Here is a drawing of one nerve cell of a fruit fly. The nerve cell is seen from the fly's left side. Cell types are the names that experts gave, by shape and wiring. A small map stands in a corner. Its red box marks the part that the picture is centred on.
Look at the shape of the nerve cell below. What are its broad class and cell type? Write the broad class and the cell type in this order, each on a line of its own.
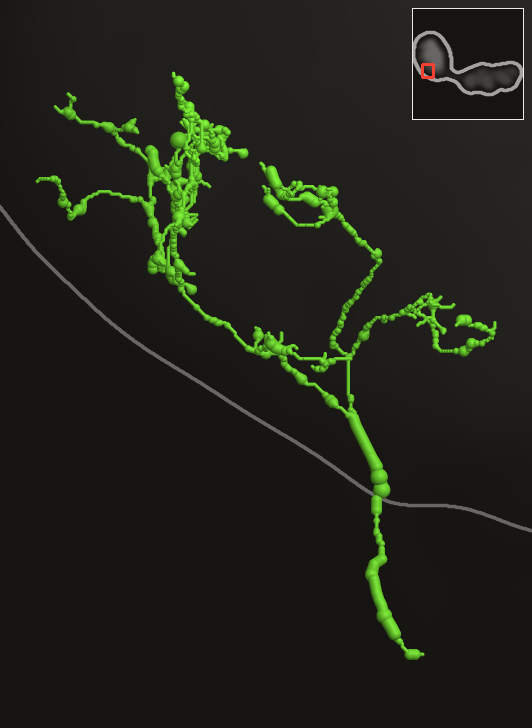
sensory neuron entering the brain
GNG644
